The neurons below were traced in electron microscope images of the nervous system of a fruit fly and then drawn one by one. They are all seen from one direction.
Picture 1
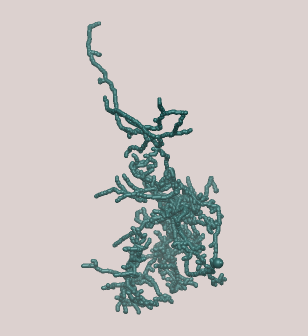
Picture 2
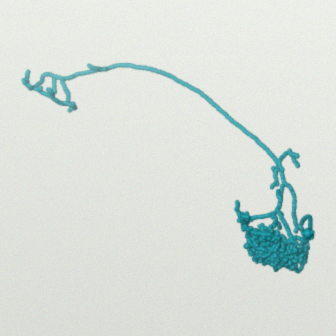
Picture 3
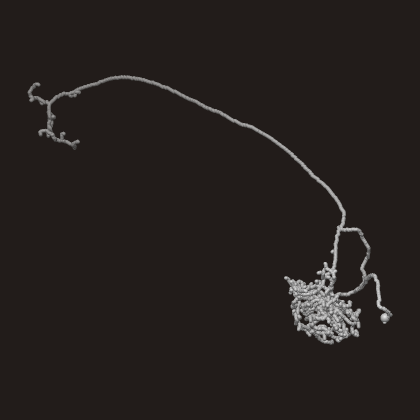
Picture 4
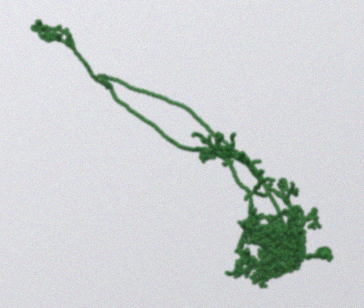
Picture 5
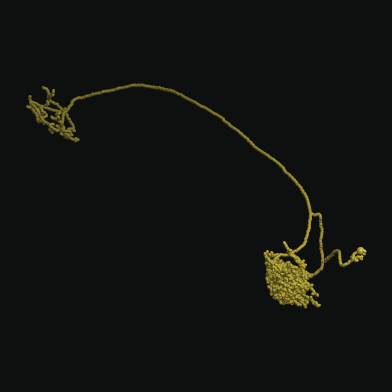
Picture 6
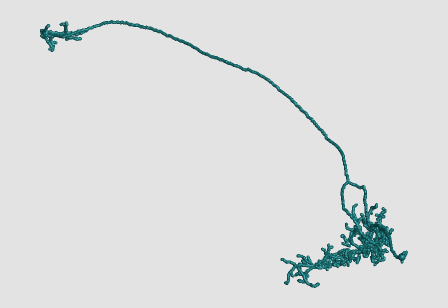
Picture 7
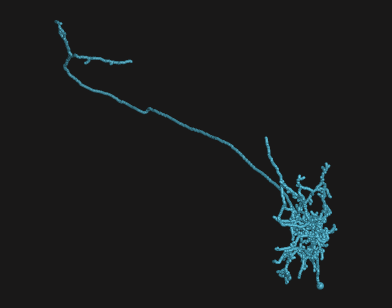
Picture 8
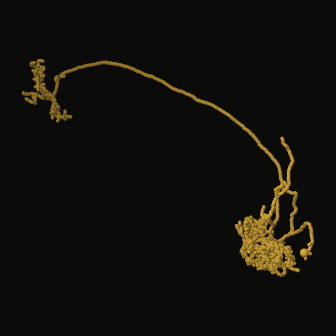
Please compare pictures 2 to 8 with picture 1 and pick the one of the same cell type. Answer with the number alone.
7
